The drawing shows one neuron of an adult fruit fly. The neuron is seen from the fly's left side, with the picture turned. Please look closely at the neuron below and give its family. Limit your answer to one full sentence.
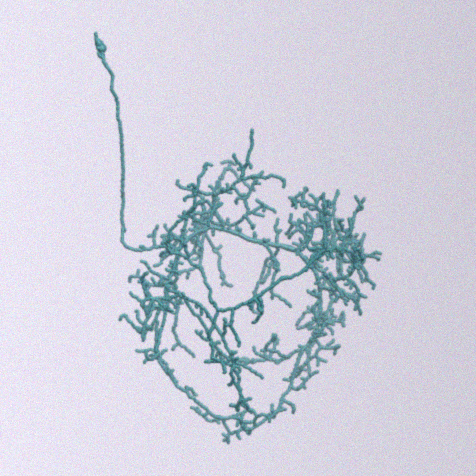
This neuron is sorted under the family hemilineage 03A.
